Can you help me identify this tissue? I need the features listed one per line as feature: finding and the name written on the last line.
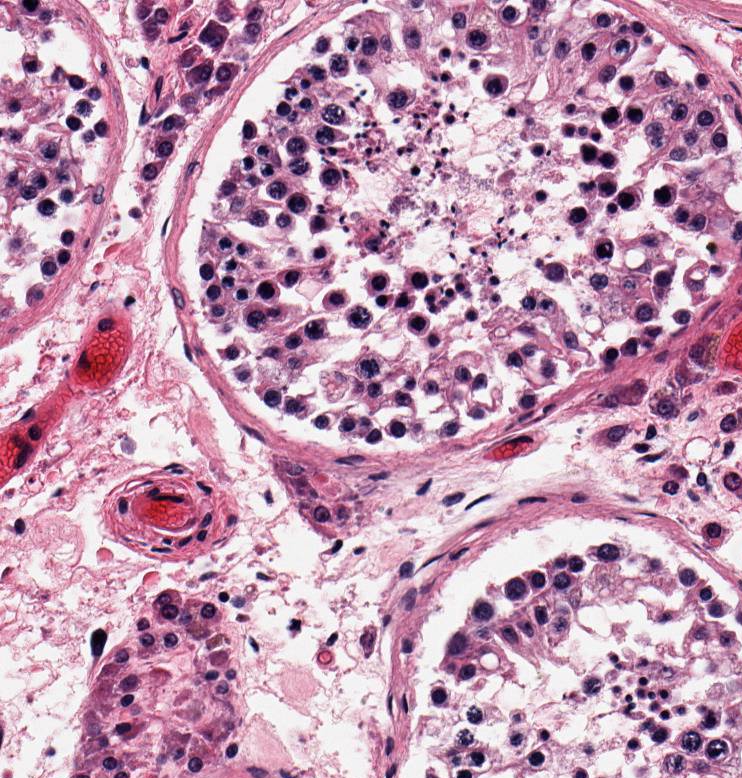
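Epithelium: many layers of rounded cells
Upper tubule: small dense dark round nuclei gathered centrally, away from wall
Vessels between tubules: left edge and below upper tubule, packed with red blood cells
Thick-walled vessel: left of centre, lower half; concentric layers, narrow lumen
Tissue: testis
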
